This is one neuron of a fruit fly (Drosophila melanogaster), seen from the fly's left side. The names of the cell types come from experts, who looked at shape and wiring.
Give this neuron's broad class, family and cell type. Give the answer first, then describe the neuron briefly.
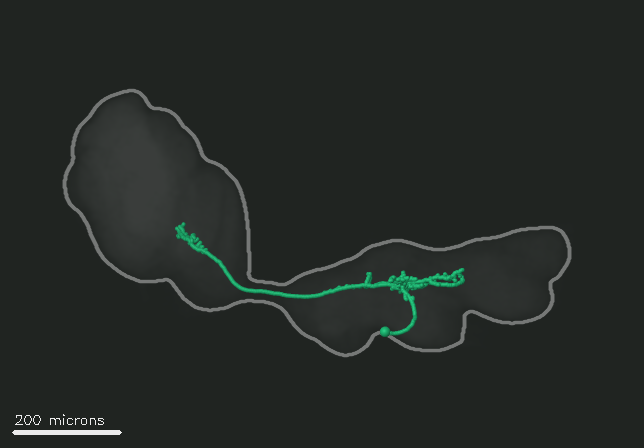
Its broad class is ascending neuron. Its family is hemilineage 06B. The cell type is AN06B068. Its cell body lies at the bottom of the picture. By the scale bar it is about 550 microns wide in this view.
